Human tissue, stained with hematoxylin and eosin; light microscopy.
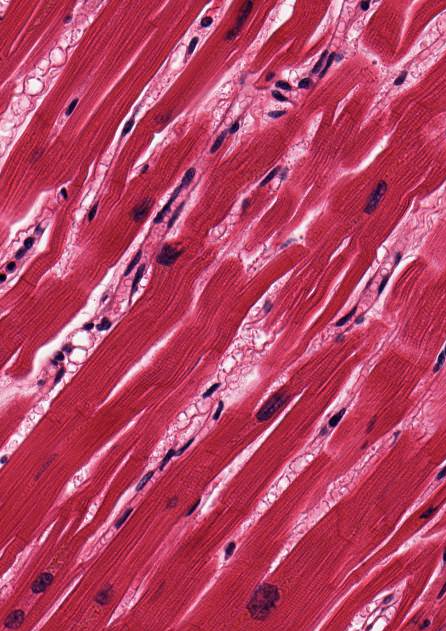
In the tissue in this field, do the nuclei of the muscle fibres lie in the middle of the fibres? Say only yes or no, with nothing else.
Yes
